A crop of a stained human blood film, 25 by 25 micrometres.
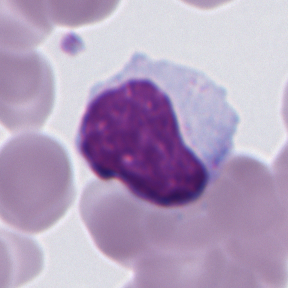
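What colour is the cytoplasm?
Pale blue-grey, with most of it lying to the upper right of the nucleus.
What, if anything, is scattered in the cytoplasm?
A few fine reddish granules.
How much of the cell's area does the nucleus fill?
About 60%; the nucleus measures about 13 by 9 micrometres and lies toward the lower left of a cell about 14 micrometres across, with dense, dark purple chromatin.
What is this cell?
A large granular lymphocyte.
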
